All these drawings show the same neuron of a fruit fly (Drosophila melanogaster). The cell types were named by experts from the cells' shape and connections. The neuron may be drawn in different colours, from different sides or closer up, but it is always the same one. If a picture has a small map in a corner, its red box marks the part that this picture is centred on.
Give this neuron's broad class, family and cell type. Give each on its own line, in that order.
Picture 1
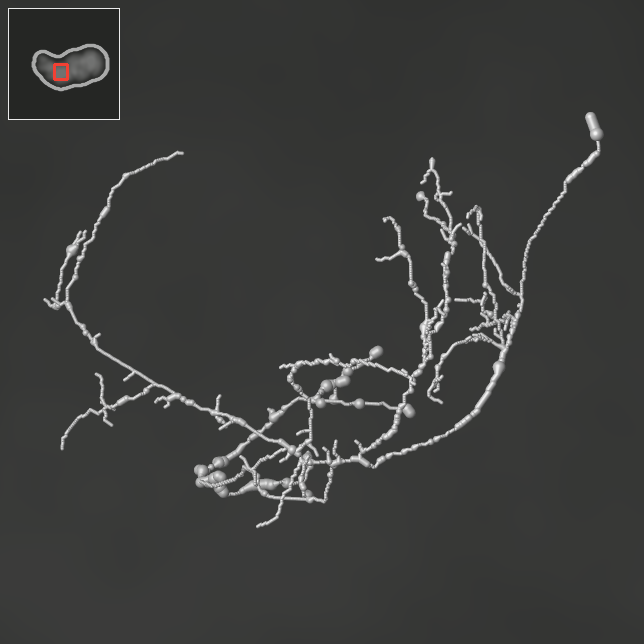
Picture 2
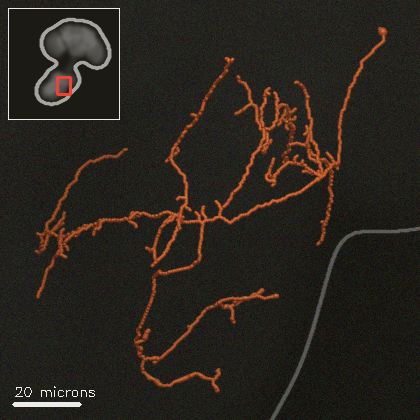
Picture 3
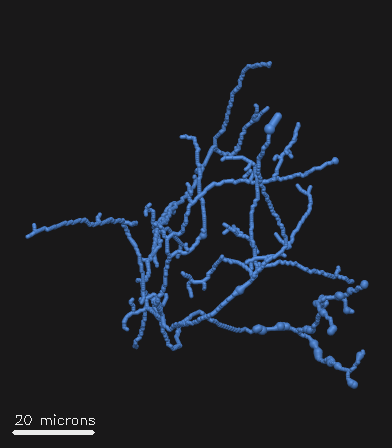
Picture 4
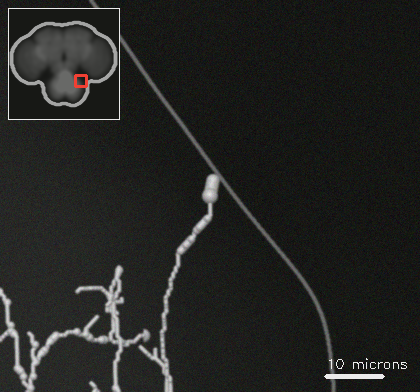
nerve-cord intrinsic neuron
hemilineage 09A
IN09A063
